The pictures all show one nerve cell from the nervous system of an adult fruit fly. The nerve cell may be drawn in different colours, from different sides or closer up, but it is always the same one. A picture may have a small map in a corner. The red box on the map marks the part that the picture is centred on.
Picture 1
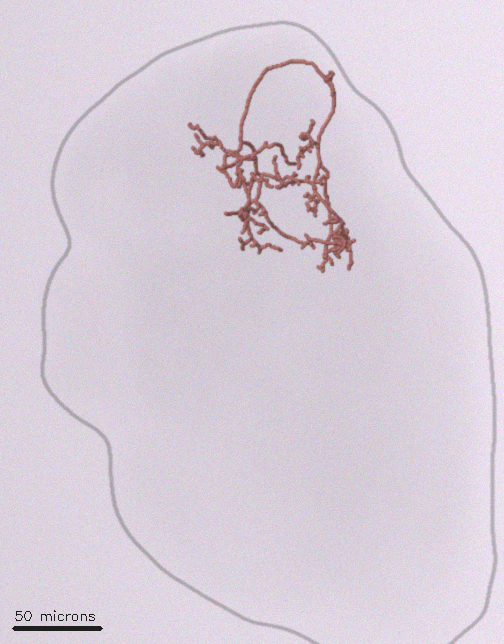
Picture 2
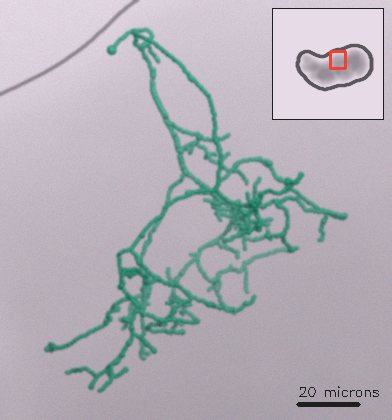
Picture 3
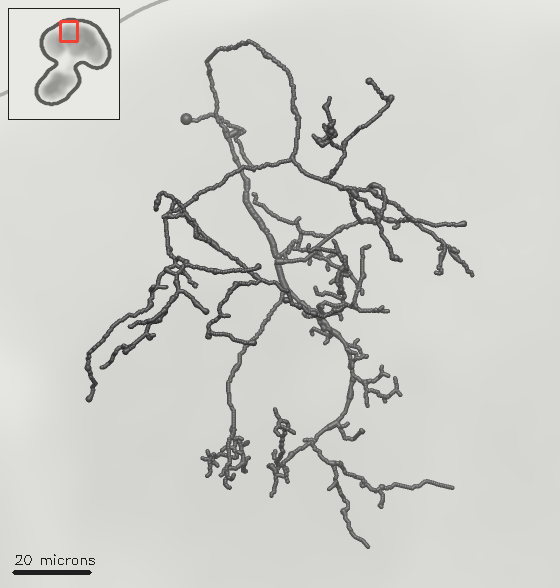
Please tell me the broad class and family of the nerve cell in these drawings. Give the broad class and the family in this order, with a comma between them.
central-brain intrinsic neuron, hemilineage LHd2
